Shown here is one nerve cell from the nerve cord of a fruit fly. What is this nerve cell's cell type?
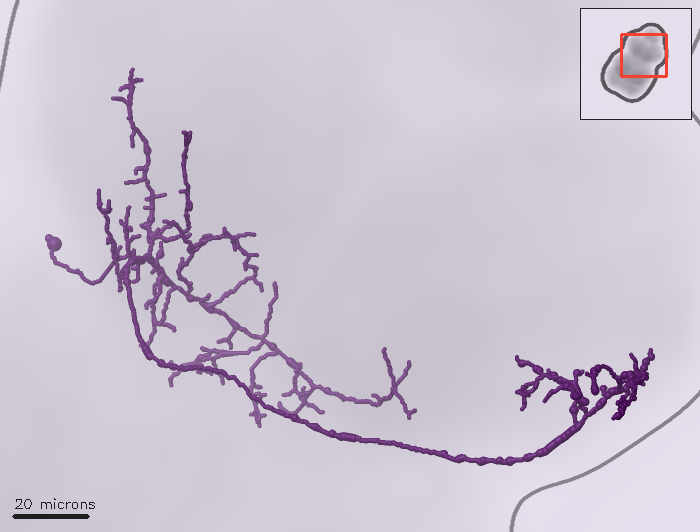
IN01A071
